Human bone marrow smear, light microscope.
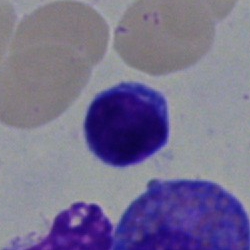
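Lymphocyte, central cell. Cytoplasm around nucleus: little or none seen. Chromatin dark and dense throughout. No granules, no vacuoles.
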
